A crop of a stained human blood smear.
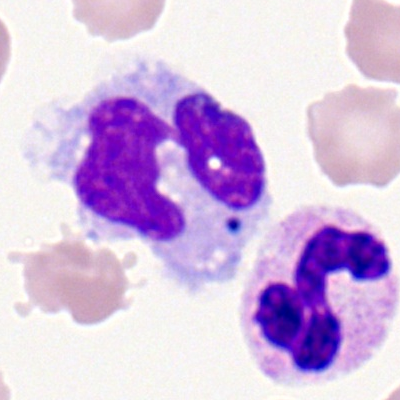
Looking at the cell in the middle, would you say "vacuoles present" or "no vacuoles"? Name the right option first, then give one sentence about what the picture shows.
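Vacuoles present. A few small clear vacuoles lie in the lower part of the cytoplasm.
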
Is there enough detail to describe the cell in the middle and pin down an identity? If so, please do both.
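Look first at the nucleus: it's in two large lobes, one on the left and one on the right. Its chromatin stains paler than that of the cell at the lower right. Around it lies plenty of pale grey-blue cytoplasm. This is a monocyte.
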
